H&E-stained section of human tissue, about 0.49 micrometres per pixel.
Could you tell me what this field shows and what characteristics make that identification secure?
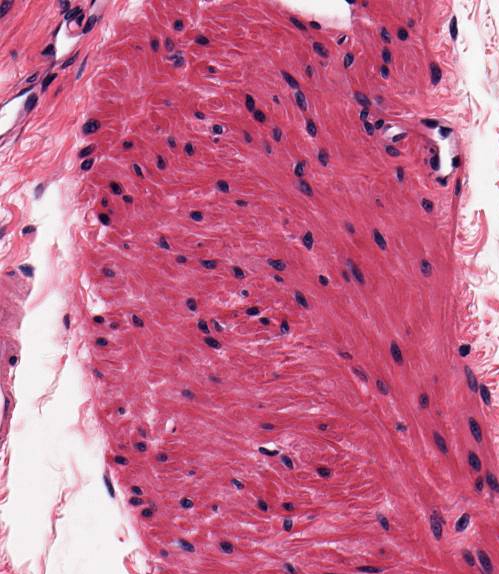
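Answer: smooth muscle. One broad bundle of densely packed pink tissue, running top to bottom, fills most of the field.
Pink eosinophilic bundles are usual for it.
Nuclei dark purple, oval to elongated, single, evenly scattered. Cell bodies deep pink, finely fibrillar; no cross-striations.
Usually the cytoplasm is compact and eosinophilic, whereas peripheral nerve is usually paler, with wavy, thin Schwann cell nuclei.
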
